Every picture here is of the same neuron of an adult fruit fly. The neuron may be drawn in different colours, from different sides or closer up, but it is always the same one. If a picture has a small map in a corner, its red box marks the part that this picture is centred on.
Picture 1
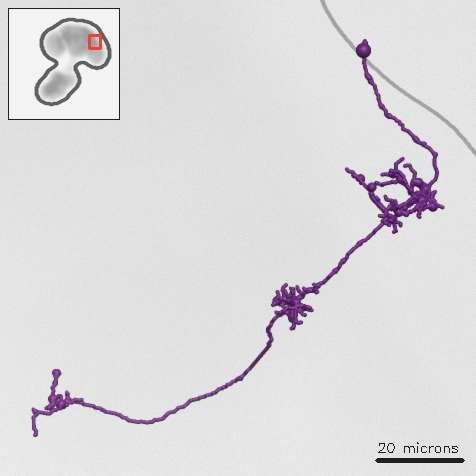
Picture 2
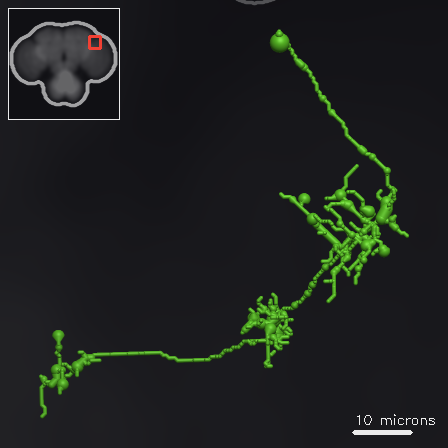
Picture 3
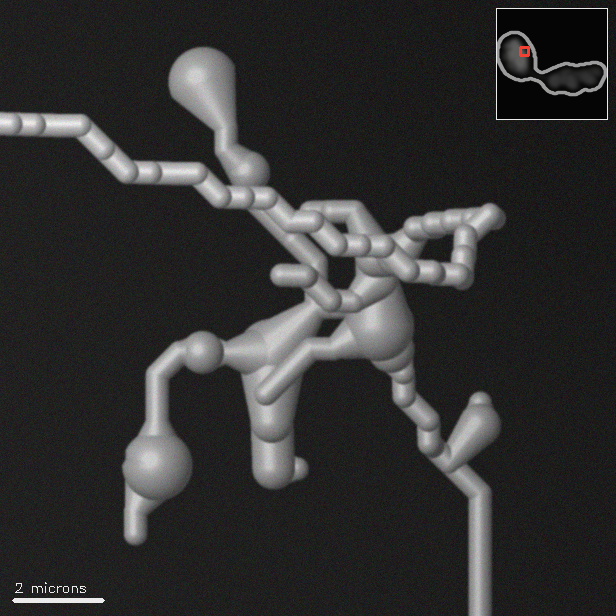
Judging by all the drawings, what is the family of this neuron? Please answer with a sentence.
The family is Tm.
